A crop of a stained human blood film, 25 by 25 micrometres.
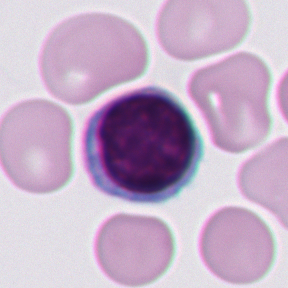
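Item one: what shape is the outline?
Round and smooth.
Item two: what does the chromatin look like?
Dense, dark purple, coarsely clumped.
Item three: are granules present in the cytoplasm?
None are visible.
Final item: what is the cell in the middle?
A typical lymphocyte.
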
